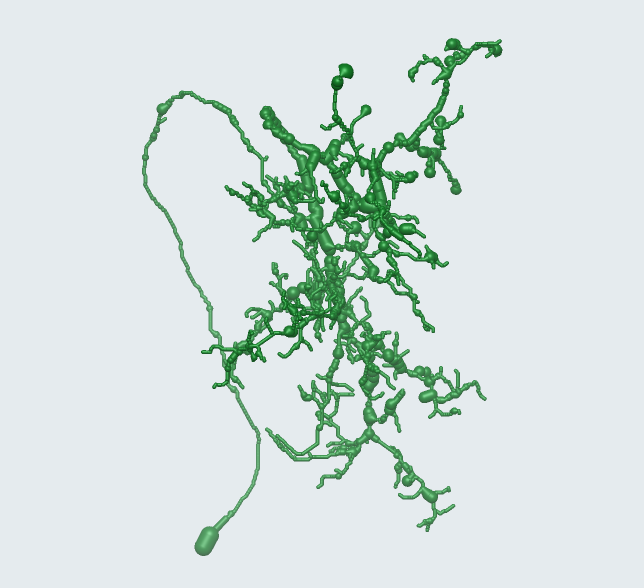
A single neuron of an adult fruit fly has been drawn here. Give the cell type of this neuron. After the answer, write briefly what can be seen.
It is of cell type IN12B034. It is a nerve-cord intrinsic neuron. More than a hundred branch ends can be seen. In this view it is taller than it is wide.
